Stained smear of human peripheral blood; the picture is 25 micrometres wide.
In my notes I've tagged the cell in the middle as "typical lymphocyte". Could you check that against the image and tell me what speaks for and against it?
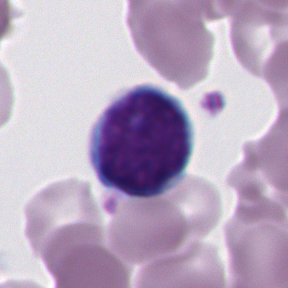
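Typical lymphocyte is the correct name for this cell. The decisive point is the colour of the thin cytoplasmic rim, which is pale blue and shows mostly along the left edge.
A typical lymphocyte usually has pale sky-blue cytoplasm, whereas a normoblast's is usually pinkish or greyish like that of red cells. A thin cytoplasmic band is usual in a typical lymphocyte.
No granules are seen, which would fit either name.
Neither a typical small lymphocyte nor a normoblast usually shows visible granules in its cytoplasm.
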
